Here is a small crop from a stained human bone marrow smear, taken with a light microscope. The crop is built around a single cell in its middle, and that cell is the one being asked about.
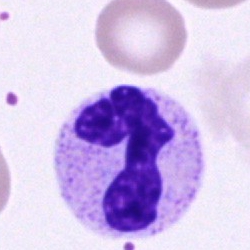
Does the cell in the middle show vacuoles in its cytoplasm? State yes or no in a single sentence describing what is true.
No, the cell's cytoplasm contains no vacuoles.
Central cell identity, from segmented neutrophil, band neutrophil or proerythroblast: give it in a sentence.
At the center of the crop sits a segmented neutrophil.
